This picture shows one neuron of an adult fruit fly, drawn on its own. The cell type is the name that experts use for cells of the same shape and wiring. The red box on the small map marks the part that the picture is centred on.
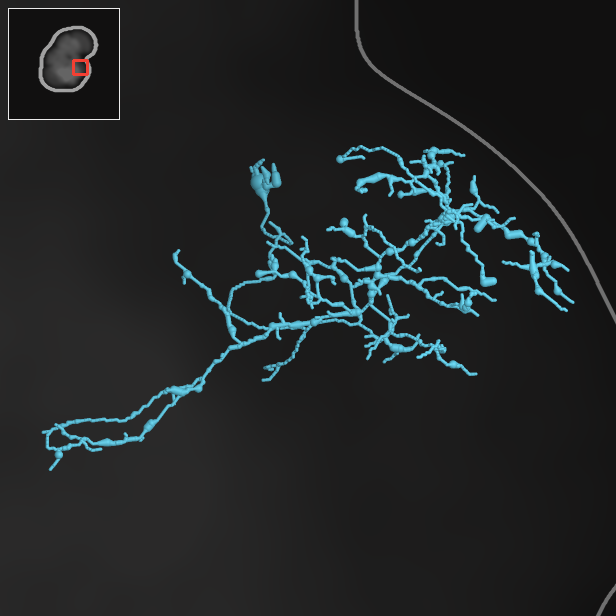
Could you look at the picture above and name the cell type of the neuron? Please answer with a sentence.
The cell type is IN21A056.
